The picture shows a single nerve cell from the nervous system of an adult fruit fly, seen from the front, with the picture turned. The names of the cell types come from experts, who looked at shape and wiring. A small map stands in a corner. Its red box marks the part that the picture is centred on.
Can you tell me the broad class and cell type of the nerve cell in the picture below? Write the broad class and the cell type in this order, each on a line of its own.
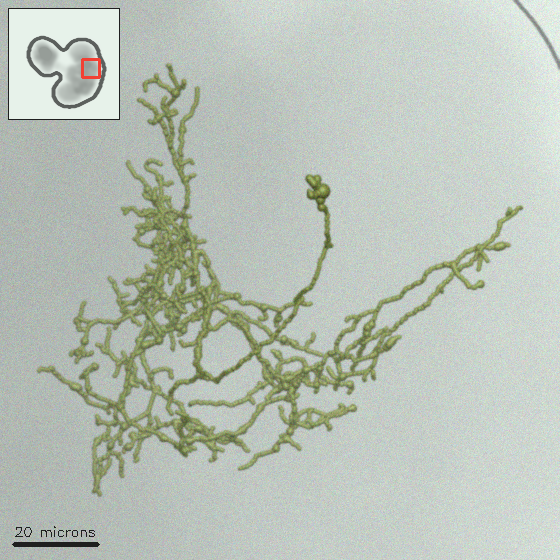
central-brain intrinsic neuron
CL096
